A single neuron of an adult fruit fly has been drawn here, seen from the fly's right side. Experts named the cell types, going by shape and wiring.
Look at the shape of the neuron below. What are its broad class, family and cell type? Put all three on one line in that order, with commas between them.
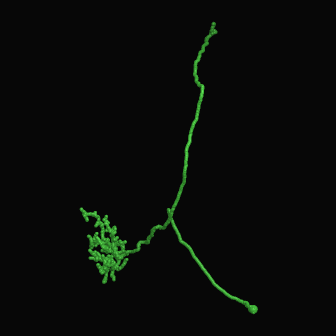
visual projection neuron, LC, LC24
